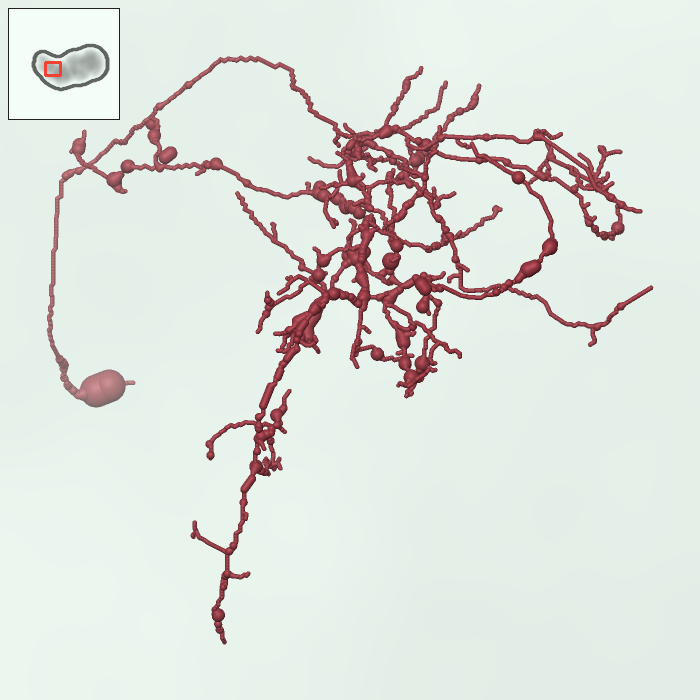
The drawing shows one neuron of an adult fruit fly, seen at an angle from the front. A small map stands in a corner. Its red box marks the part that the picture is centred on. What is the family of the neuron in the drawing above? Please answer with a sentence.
The family is hemilineage 03B.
